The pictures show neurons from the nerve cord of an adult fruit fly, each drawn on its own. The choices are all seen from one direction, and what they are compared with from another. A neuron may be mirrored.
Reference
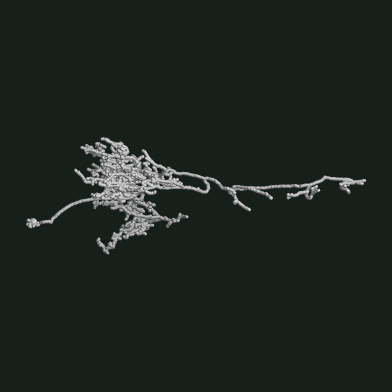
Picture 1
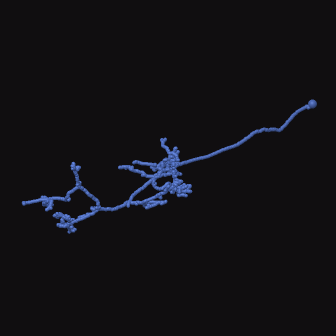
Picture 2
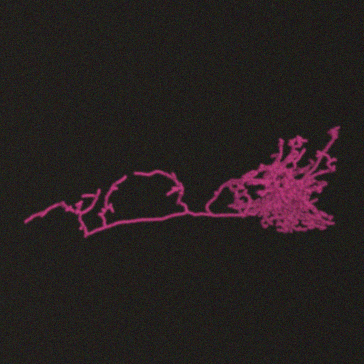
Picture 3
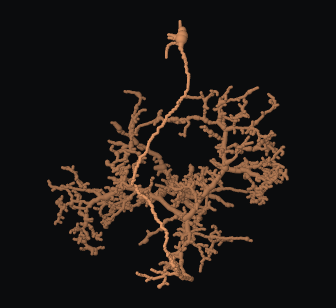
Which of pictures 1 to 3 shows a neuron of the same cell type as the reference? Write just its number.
2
